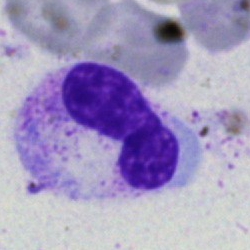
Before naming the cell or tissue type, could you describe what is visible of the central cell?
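Toward the upper right of the cell lies the nucleus, leaving most of the cytoplasm on the left. Its chromatin is dark purple, with a blotchy, clumped texture. The cytoplasm is plentiful and pale lilac-grey. Fine purple granules are scattered through it, most thickly on the left side. Answer: band neutrophil.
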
